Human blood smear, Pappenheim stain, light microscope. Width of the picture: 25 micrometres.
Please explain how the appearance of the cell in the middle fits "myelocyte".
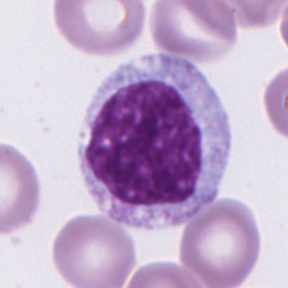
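Let's go over it together, starting with the whole cell: it is about 15 by 13 micrometres, and its nucleus sits off-centre, nearer the left edge. That nucleus is round in outline, about 11 micrometres across, and fills about 60% of the cell's area.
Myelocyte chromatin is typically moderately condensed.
In this cell the chromatin is coarse and clumped, with dark patches separated by paler gaps.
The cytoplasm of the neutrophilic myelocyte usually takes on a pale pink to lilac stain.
This cytoplasm is pale greyish-lilac, so its colour goes along with that. It also holds fine, dust-like purplish granules.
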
